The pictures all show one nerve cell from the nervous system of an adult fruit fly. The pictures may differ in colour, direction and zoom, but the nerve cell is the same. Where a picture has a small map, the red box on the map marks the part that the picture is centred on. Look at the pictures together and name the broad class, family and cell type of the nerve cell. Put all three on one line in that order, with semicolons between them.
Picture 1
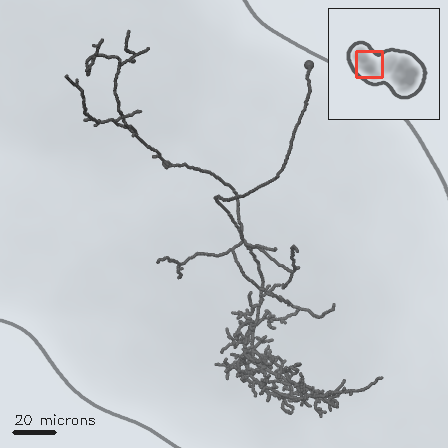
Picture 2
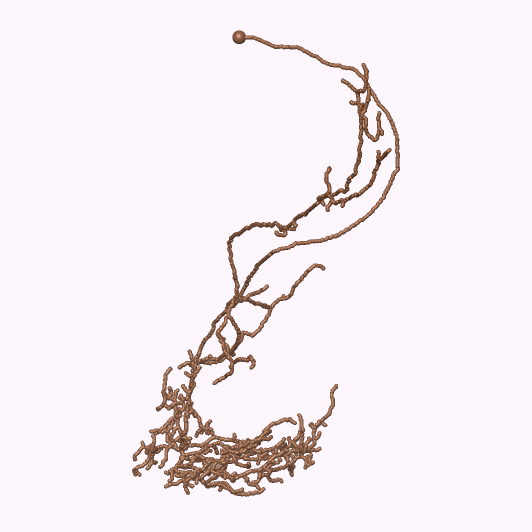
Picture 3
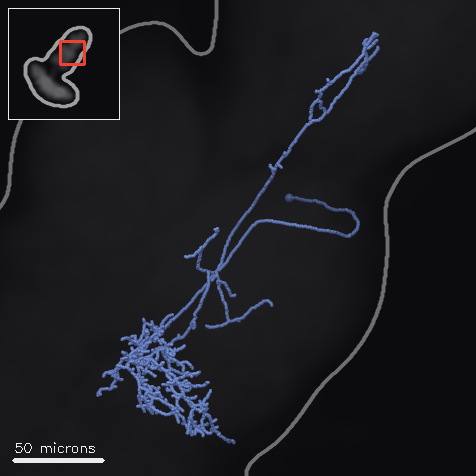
nerve-cord intrinsic neuron; hemilineage 11A; IN11A022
